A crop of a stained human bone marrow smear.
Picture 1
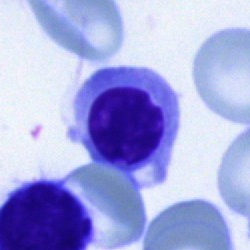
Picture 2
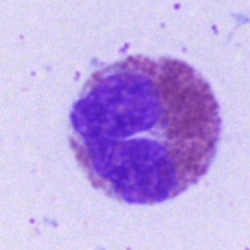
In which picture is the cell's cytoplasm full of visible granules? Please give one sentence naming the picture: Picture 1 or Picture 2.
For the cell in picture 2, the cytoplasm contains many visible granules.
